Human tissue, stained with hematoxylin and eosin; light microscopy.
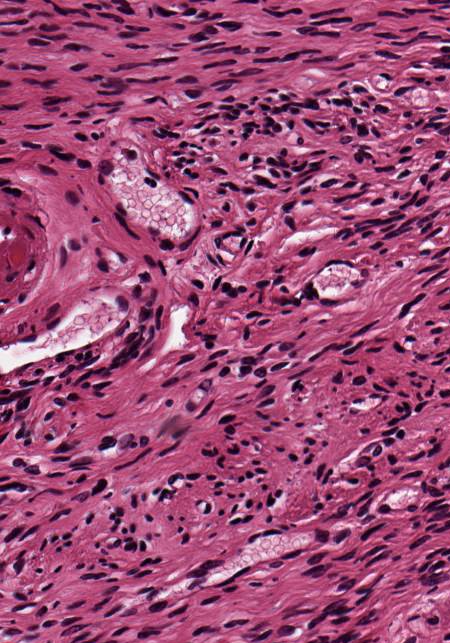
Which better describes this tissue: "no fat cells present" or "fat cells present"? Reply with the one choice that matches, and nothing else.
No fat cells present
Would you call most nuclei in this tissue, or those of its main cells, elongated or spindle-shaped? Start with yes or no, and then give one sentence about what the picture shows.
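Yes. Most nuclei are elongated, dark and tapered, and many are slightly wavy.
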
